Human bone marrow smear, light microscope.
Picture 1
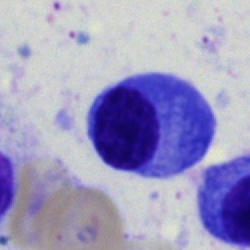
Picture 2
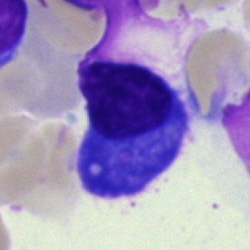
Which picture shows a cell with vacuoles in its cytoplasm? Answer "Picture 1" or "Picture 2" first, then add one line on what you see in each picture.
Picture 2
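Picture 1: No vacuoles are seen in the cytoplasm.
Picture 2: One small clear vacuole lies in the lower left of the cytoplasm.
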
